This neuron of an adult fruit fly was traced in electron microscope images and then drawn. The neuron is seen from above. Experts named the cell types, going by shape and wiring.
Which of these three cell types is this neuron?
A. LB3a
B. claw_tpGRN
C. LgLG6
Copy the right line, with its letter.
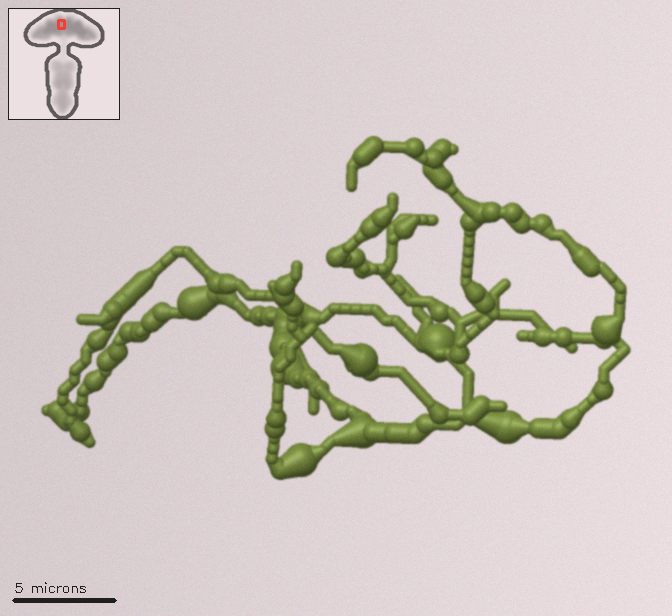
A. LB3a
